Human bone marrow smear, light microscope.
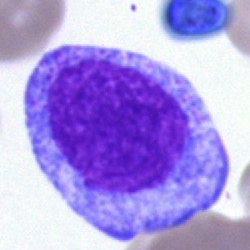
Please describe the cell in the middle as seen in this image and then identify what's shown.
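Position first: the nucleus lies toward the upper left, leaving a wider band of cytoplasm at the lower right. Chromatin next: deep purple, finely clumped, mottled. Then the cytoplasm, which is plentiful and a mottled medium blue, with a few fine purple granules scattered through it. Last, the name: promyelocyte.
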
